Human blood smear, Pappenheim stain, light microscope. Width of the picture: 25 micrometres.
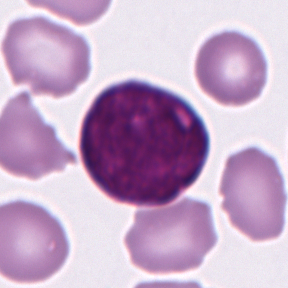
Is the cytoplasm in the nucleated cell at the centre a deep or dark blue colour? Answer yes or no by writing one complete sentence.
Yes, a strongly blue cytoplasm belongs to this cell.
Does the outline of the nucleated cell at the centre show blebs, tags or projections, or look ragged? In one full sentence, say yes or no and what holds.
No, the border of this cell is smooth instead of ragged.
